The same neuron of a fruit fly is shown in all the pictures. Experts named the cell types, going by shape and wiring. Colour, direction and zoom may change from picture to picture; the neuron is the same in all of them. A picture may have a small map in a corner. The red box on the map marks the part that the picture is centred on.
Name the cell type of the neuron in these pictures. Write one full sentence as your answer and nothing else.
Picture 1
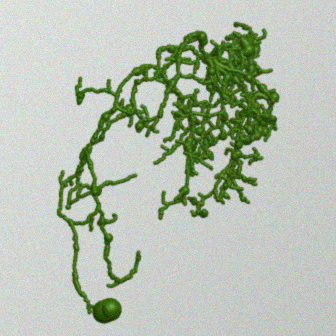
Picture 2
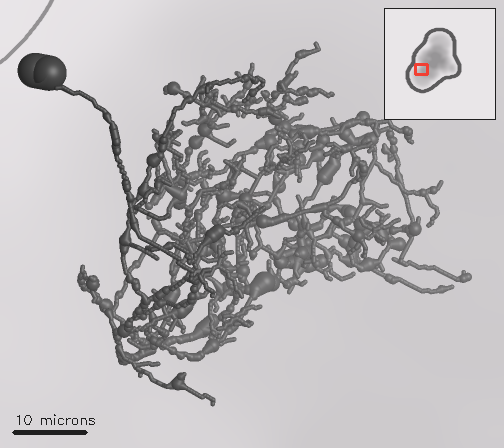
By cell type, this neuron is classified as CB1287_b.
